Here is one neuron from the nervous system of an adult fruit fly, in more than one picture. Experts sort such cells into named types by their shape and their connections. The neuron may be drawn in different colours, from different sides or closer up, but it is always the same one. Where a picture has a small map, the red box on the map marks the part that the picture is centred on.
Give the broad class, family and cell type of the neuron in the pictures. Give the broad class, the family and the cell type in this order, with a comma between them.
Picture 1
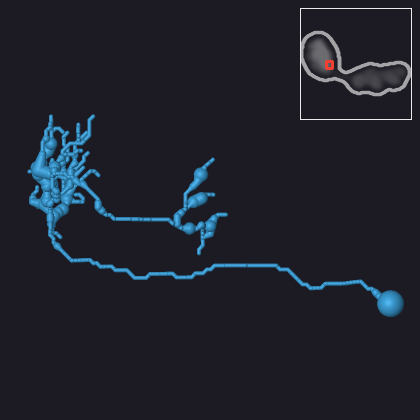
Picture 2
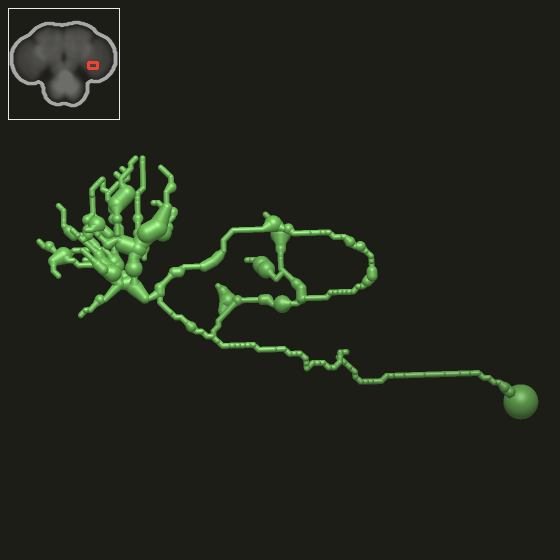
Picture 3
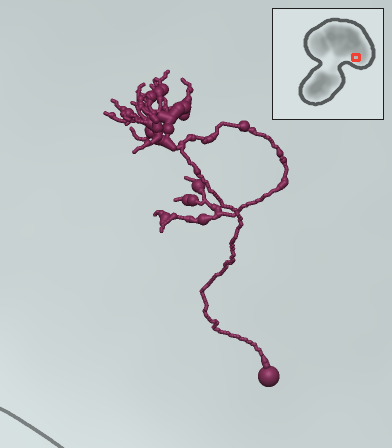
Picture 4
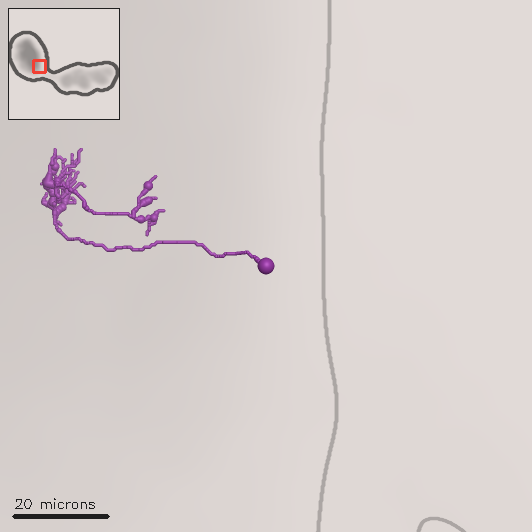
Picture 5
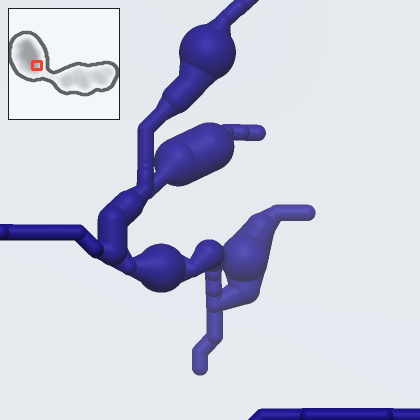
optic-lobe intrinsic neuron, T, T5b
